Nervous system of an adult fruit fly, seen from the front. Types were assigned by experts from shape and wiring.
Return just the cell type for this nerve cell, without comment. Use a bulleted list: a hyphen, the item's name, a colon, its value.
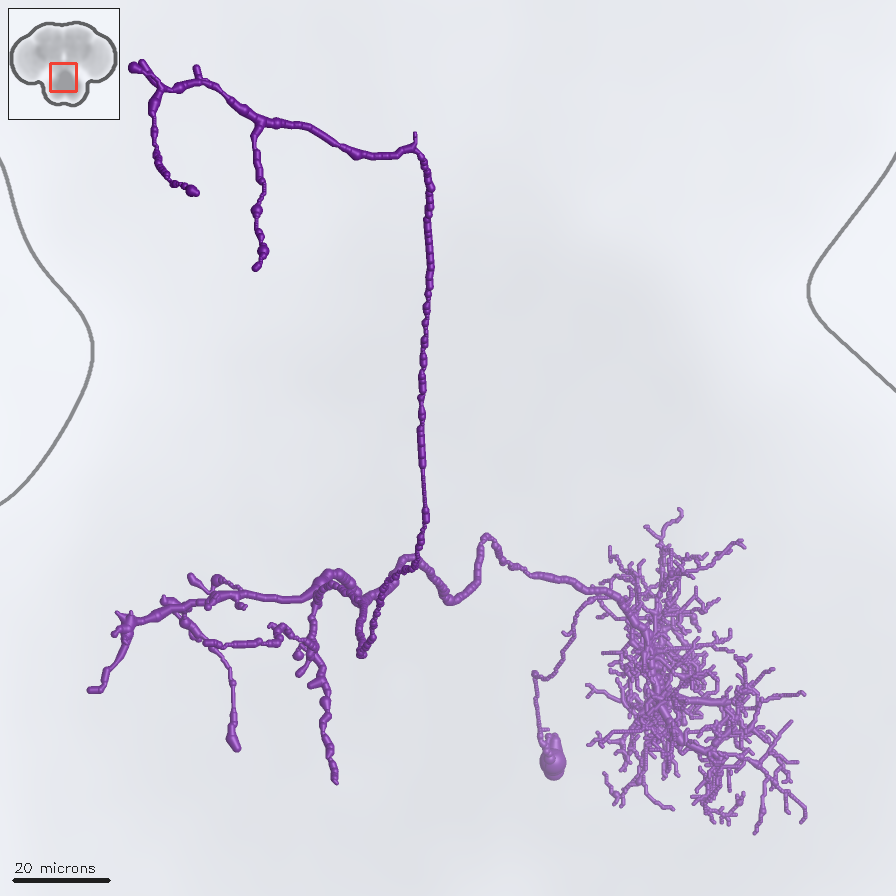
- cell type: AN06B005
